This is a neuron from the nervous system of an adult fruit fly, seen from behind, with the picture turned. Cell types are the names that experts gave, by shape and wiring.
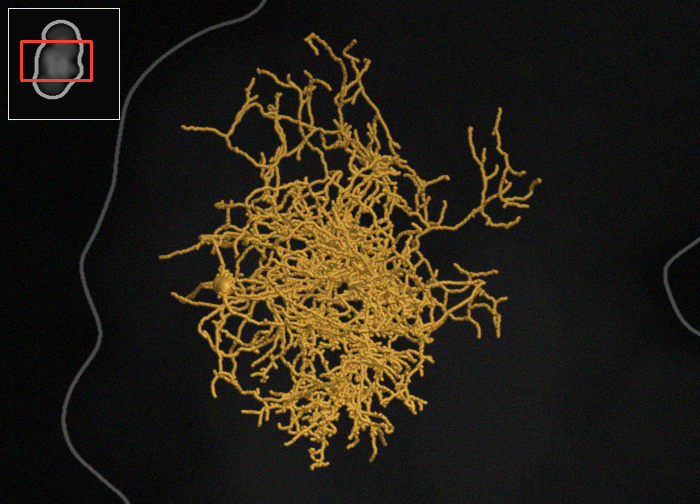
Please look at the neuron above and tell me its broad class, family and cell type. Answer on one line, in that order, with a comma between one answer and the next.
ascending neuron, hemilineage 02A, AN02A002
